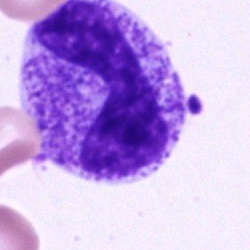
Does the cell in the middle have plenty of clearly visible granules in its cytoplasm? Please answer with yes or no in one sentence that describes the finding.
Yes, in the cytoplasm of this cell, many granules are visible.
